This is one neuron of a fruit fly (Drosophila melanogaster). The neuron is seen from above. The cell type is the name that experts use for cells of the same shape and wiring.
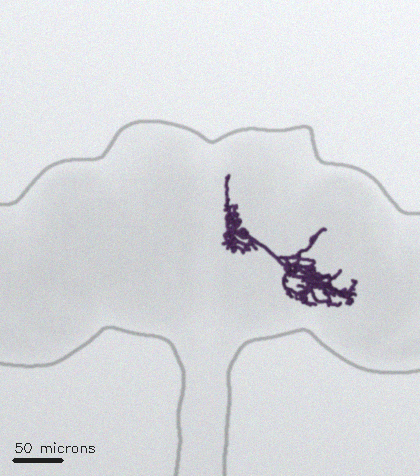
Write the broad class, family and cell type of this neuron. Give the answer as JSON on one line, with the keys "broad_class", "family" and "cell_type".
{"broad_class": "central-brain intrinsic neuron", "family": "hemilineage CLp1", "cell_type": "SMP422"}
